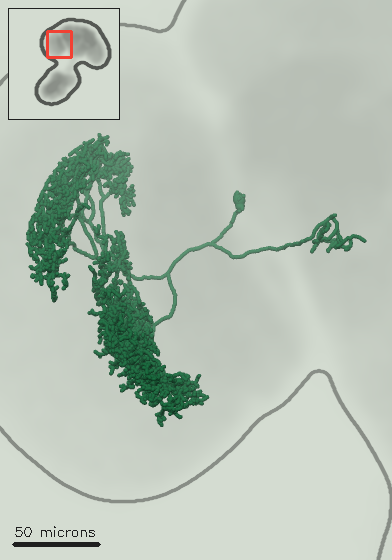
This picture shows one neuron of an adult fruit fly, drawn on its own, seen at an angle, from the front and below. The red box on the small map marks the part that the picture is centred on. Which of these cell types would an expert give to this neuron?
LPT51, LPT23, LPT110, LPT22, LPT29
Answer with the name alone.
LPT23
